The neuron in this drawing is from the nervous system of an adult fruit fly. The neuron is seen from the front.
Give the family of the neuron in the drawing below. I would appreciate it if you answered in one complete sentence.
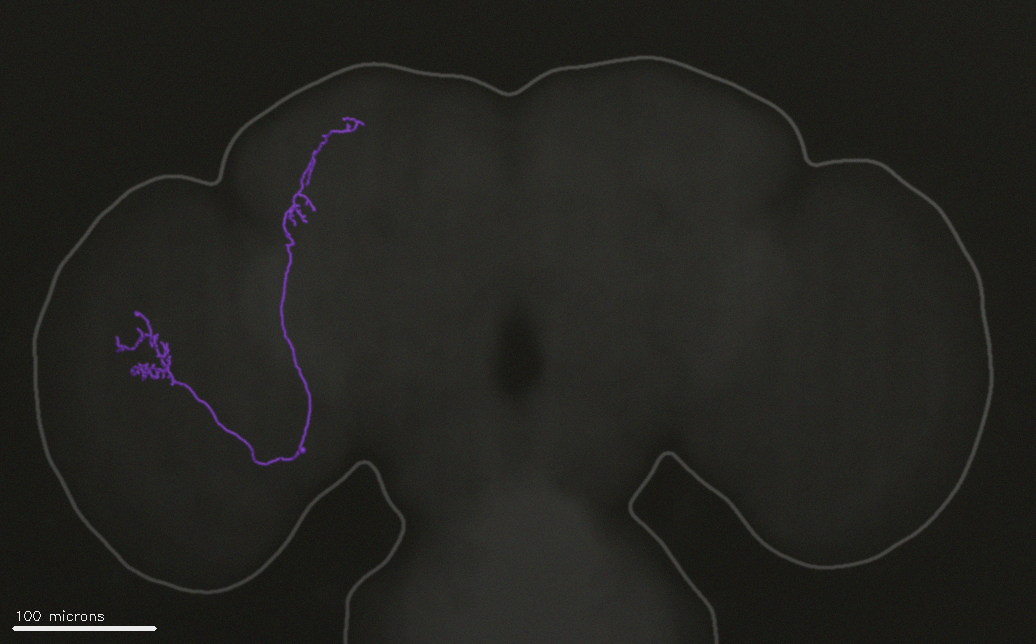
This neuron is within the family MeVP.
